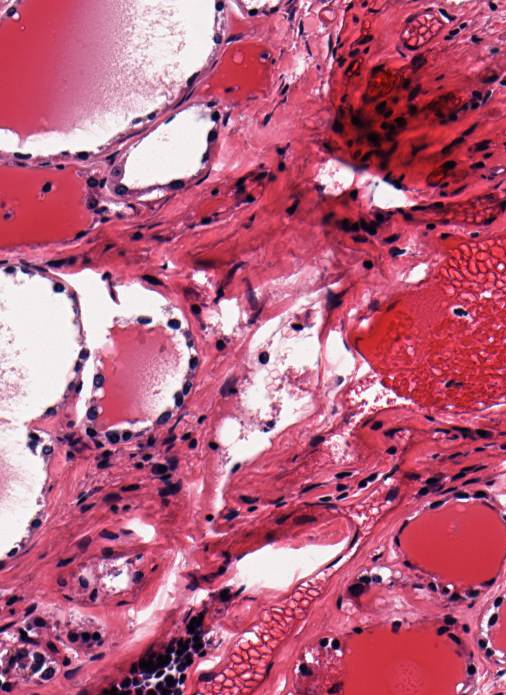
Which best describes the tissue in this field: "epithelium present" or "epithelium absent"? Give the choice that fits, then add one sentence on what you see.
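Epithelium present. The follicles are lined by a single layer of flattened to low cuboidal cells with dark nuclei.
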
